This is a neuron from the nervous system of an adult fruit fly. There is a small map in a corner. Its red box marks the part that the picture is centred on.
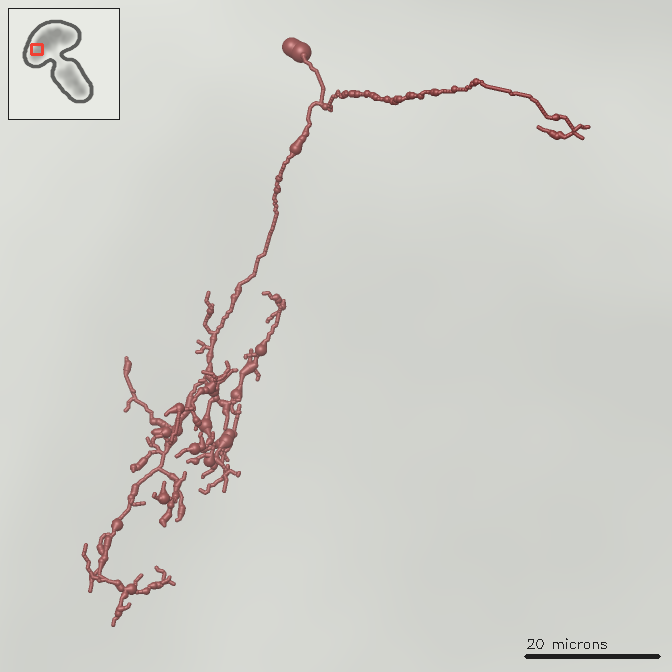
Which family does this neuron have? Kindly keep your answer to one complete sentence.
Concerning family, this neuron is MeLo.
